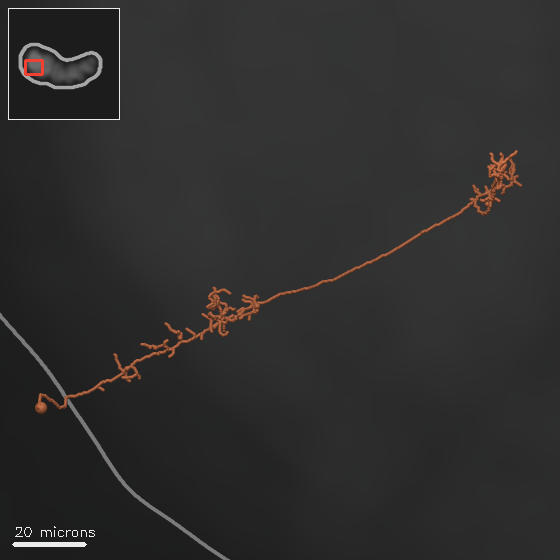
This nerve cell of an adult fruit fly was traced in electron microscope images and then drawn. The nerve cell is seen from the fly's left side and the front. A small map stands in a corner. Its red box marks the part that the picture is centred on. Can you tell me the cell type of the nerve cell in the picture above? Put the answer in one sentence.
The cell type is TmY5a.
